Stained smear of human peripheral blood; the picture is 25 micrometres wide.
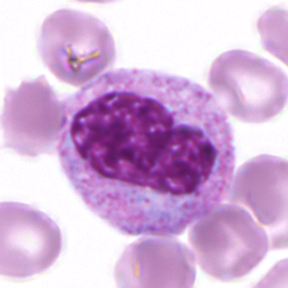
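Metamyelocyte, the cell in the middle. Its nucleus, about 13 by 8 micrometres, runs left to right and is indented, leaving a larger left part and a smaller right one; the chromatin is dark purple and coarsely clumped. Plenty of pale pinkish-lilac cytoplasm surrounds it on all sides, scattered with fine pink-violet granules.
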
